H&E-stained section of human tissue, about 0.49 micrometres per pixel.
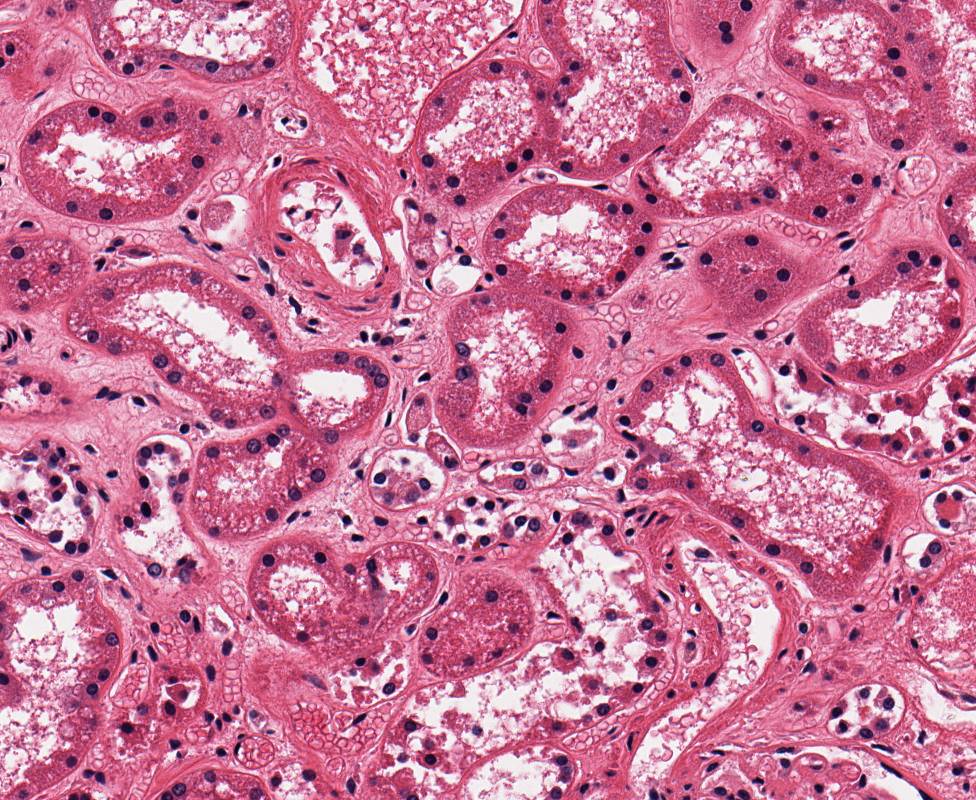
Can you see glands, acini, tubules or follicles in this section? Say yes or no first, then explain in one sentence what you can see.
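Yes. The field is filled with closely packed, cut tubules separated by narrow strips of stroma.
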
